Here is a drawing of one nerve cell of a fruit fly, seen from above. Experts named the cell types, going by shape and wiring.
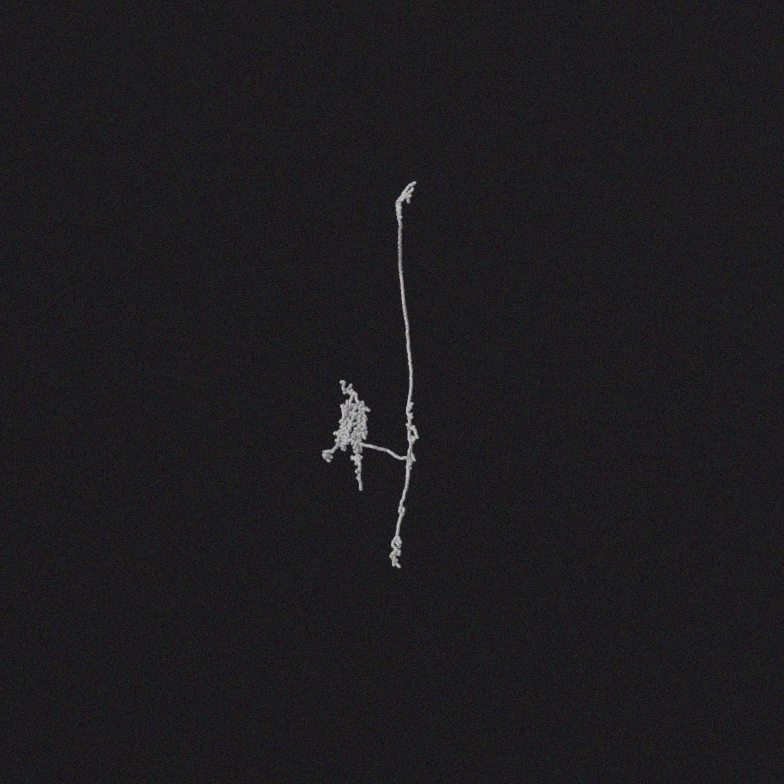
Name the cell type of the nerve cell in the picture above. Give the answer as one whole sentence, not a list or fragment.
Belonging to the cell type AN06A017 is this nerve cell.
